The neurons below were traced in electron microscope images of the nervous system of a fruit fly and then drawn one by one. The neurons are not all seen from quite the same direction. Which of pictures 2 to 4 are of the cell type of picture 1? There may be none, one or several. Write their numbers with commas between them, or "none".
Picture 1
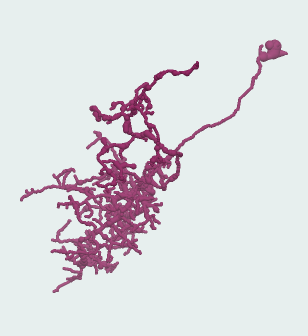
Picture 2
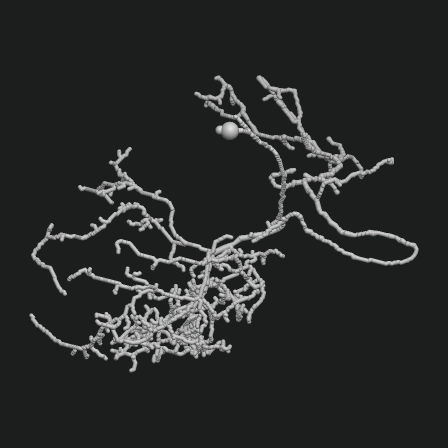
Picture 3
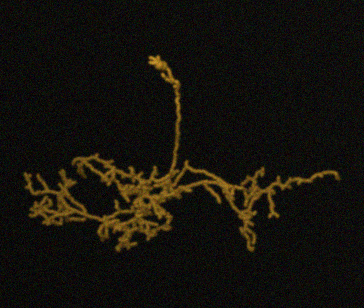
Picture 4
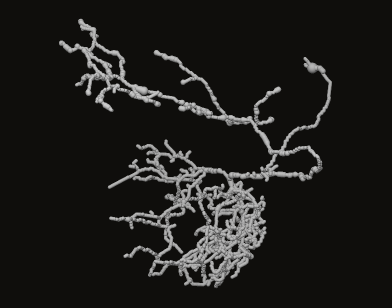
3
